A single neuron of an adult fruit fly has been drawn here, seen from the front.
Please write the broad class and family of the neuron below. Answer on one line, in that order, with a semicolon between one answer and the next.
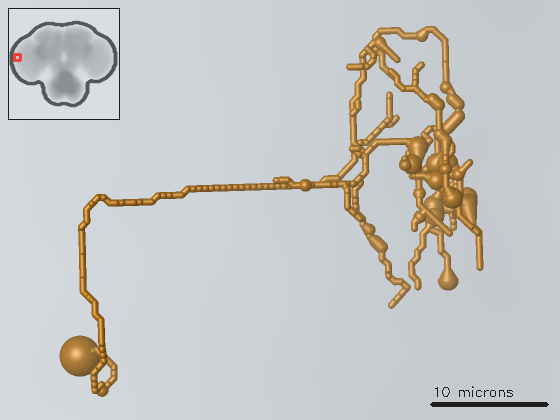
optic-lobe intrinsic neuron; Cm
